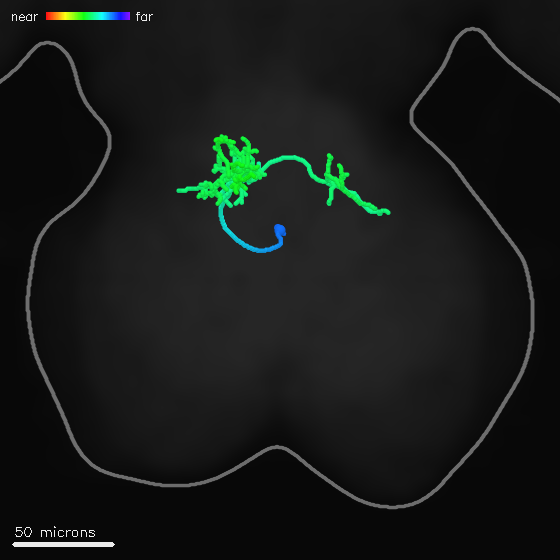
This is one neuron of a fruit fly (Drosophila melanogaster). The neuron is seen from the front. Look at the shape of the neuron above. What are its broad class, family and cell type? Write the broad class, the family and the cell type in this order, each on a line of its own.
nerve-cord intrinsic neuron
hemilineage 06A
IN06A061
